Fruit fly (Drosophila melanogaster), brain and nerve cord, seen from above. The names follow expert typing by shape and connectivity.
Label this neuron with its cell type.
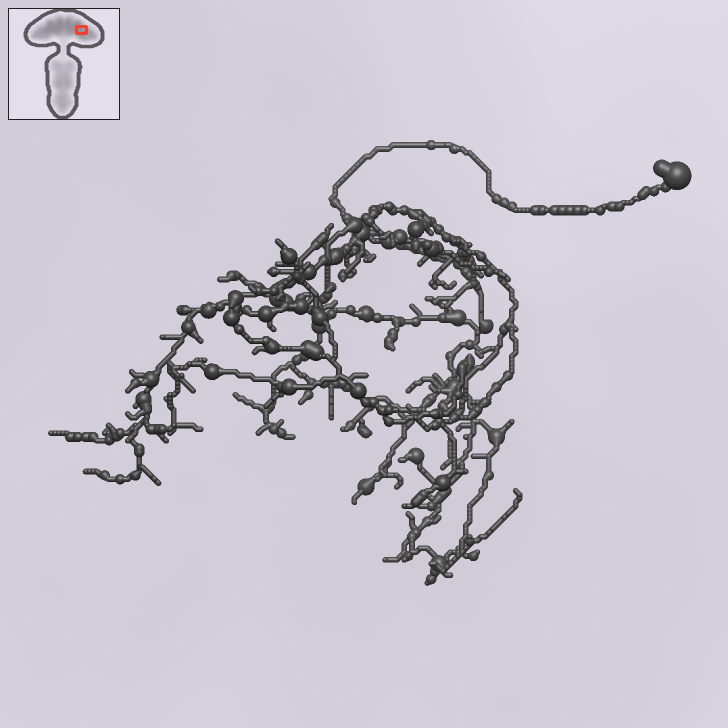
CB2770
